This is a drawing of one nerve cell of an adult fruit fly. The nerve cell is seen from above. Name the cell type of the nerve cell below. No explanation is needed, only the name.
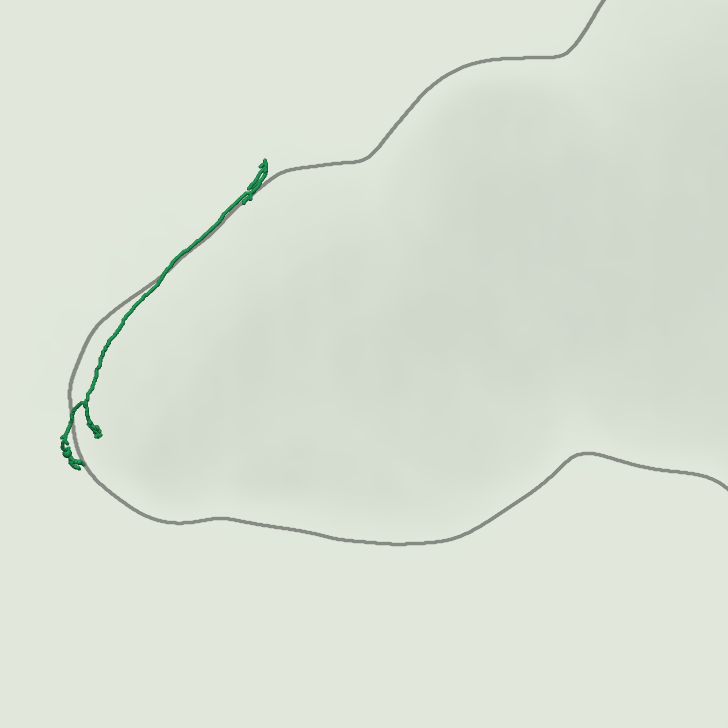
T1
